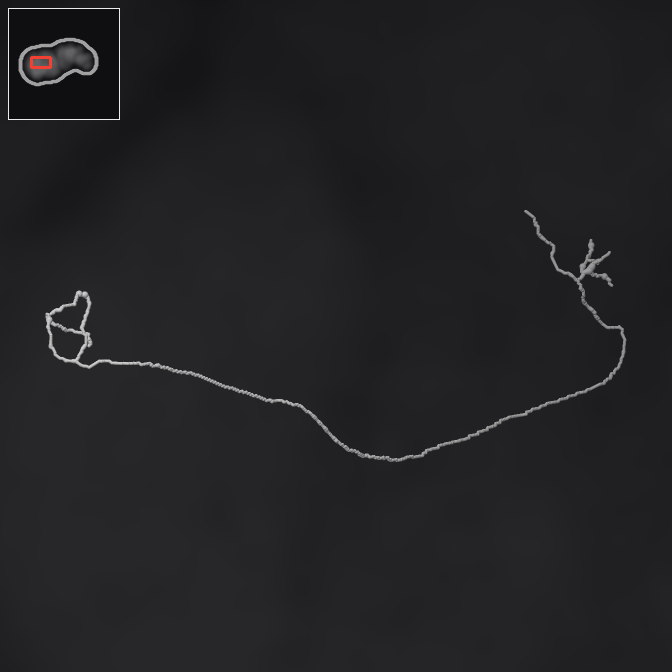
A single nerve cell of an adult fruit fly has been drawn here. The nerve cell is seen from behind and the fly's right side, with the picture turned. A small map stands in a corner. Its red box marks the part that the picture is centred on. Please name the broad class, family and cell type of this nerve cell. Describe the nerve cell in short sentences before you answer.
No cell body is drawn. There are a dozen or fewer branch ends. This is a sensory neuron entering the brain. The name of its family is class olfactory. The cell type is ORN_VL2a.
